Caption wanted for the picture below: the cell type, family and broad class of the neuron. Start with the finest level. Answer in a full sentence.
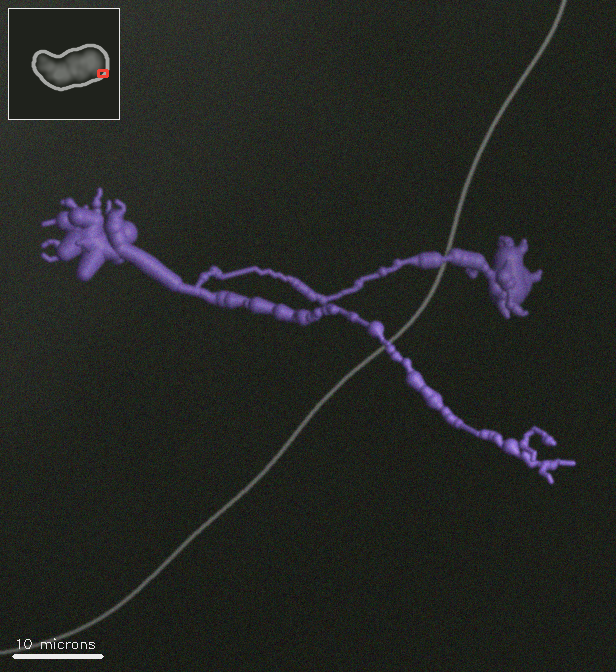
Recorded: Type T1 of the T family, an optic-lobe intrinsic neuron.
